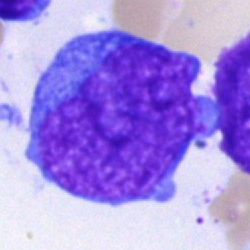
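Blast in a stained human bone marrow smear. Its outline is roughly round but slightly irregular, and the chromatin is finely stippled without coarse dark clumps. A deep blue cytoplasmic rim is widest at upper left; small pale-blue blebs project from the right and lower right edge.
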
